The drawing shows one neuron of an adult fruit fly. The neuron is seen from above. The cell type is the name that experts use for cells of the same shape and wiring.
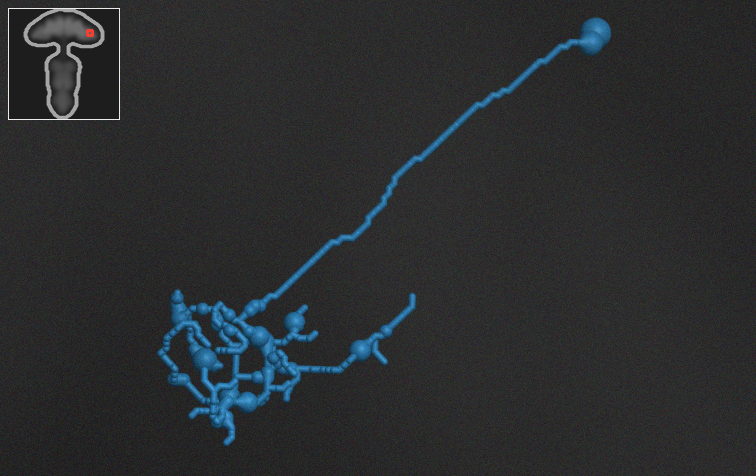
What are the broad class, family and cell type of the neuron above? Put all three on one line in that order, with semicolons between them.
optic-lobe intrinsic neuron; Cm; Cm2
